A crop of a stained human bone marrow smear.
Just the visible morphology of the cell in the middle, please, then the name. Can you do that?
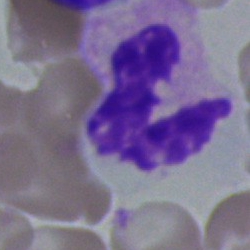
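Start with the nucleus: irregular and bent, its two arms enclosing a notch that opens toward the right. The chromatin is dark purple and coarsely clumped, with a few small paler spots. You won't find any nucleoli, and the cytoplasm shows no vacuoles. This is a segmented neutrophil.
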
